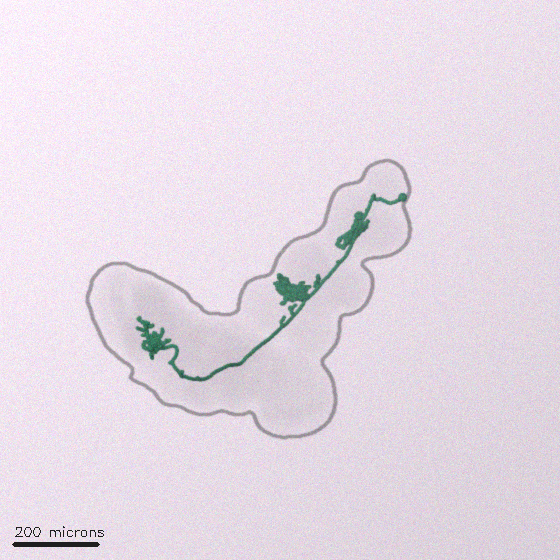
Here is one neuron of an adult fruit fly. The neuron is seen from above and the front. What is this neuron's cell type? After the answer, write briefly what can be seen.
It is of cell type AN09B012. This is an ascending neuron. From left to right in the picture it spans about 650 microns. As drawn here it is wider than it is tall.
